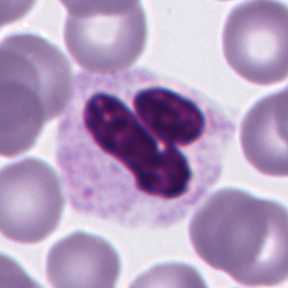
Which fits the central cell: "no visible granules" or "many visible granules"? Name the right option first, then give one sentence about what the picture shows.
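Many visible granules. The cytoplasm holds fine lilac granules scattered throughout.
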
